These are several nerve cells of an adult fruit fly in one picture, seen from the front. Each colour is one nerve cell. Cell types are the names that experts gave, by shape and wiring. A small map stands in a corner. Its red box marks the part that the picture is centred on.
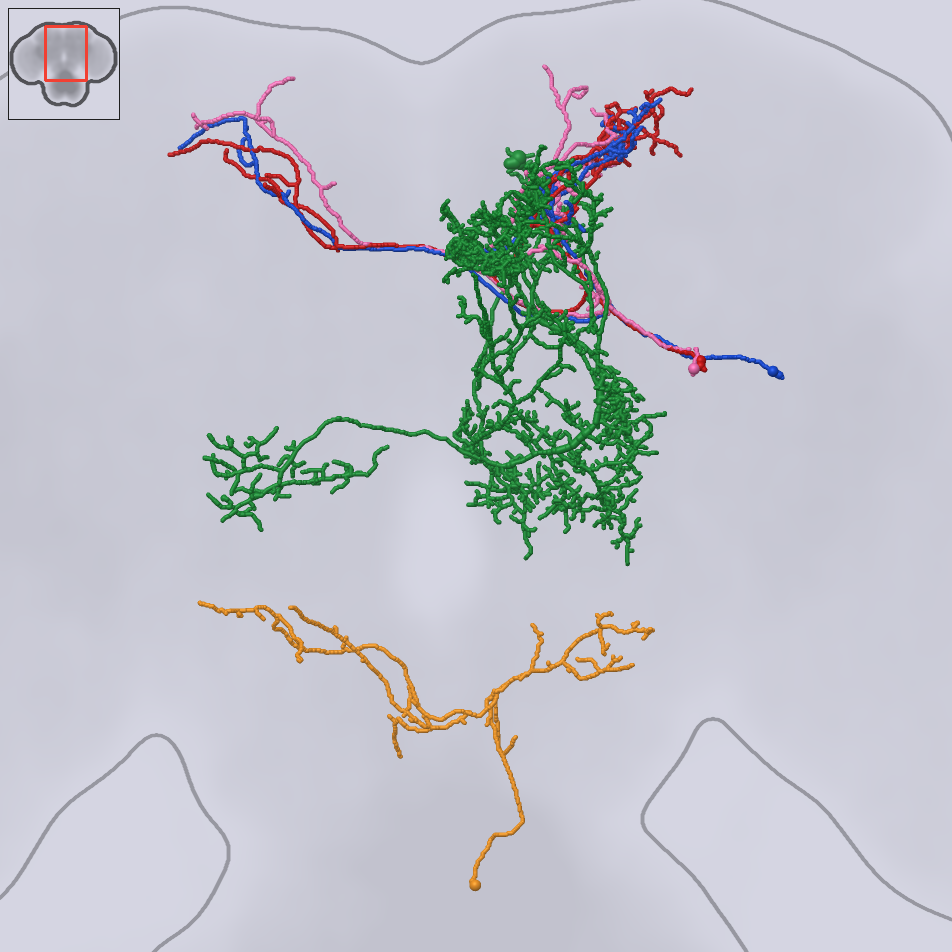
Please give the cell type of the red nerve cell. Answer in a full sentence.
The cell type is SIP027.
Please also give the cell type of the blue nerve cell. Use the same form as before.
The cell type is CB1124.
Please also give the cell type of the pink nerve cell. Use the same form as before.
The cell type is SIP028.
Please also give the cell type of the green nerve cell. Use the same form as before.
The cell type is MBON26.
